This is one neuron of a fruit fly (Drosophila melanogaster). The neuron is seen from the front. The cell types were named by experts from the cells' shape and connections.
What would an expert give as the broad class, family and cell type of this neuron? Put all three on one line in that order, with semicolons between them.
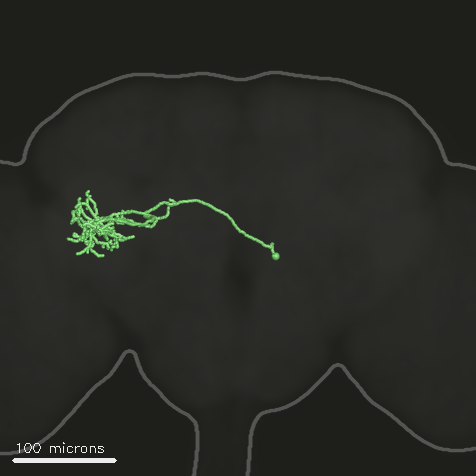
central-brain intrinsic neuron; hemilineage DM6_posterior; CB1684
